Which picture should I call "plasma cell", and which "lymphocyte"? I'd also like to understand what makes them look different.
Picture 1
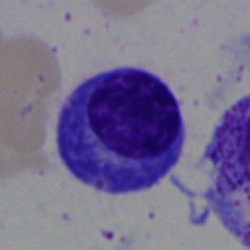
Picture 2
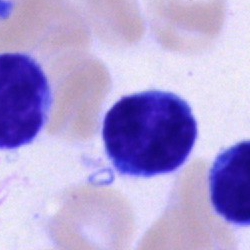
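Picture 1: plasma cell. Picture 2: lymphocyte. Picture 1: smooth, rounded outline; dark purple, coarsely clumped chromatin; no visible nucleolus; a paler cytoplasmic zone against the lower-left side of the nucleus. Picture 2: nucleus deep purple-blue, filling almost the whole cell; chromatin dense, only faintly mottled; only a scant thin rim of cytoplasm.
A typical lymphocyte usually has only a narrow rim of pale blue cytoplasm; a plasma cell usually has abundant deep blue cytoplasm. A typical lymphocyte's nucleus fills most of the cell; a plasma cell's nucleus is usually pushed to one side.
Picture 2 matches the lymphocyte pattern in nuclear size and rim width: nucleus almost filling the cell, cytoplasm a scant thin rim.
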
